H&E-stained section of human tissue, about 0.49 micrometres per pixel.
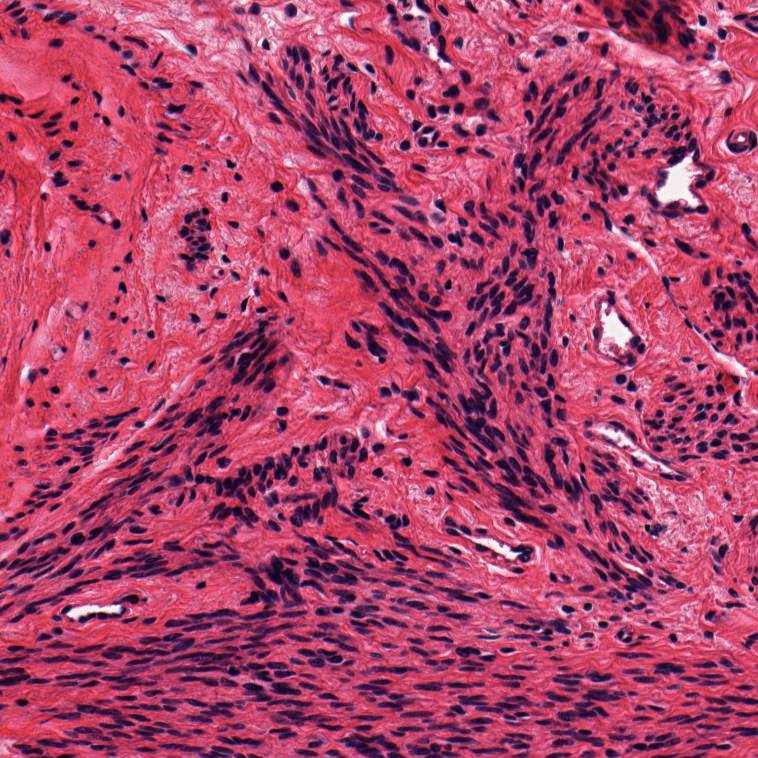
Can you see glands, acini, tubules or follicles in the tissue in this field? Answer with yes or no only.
No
